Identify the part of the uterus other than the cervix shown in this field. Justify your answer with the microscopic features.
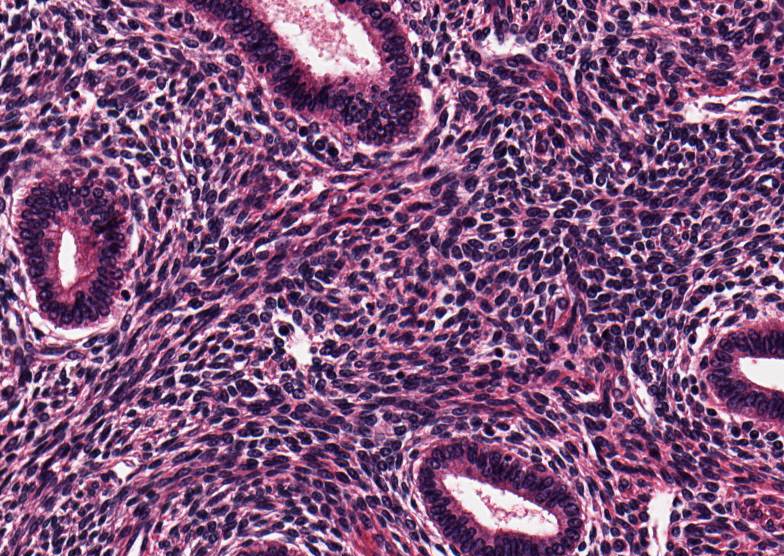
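Endometrium. Widely spaced glands in broad expanses of densely cellular stroma, filling most of the field. Glands lined by pseudostratified columnar epithelium; nuclei crowded, elongated, dark. Stromal cells tightly packed, oval to spindle-shaped dark nuclei, scant cytoplasm, streaming in swirling curves around the glands.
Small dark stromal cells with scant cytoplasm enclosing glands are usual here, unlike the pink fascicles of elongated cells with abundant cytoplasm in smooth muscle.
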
